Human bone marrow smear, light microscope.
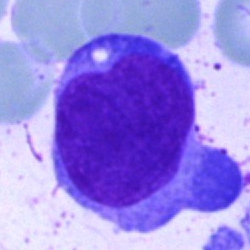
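Blast, taken point by point, starting with its chromatin, which is finely granular and evenly dark purple. Next, the cytoplasm forms only a thin rim along the left side of the nucleus but is broader below it. Then, a rounded bulge of cytoplasm protrudes from the lower right of the cell. Last, one small clear vacuole lies in the cytoplasm near the top of the cell.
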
